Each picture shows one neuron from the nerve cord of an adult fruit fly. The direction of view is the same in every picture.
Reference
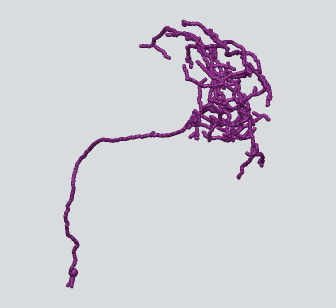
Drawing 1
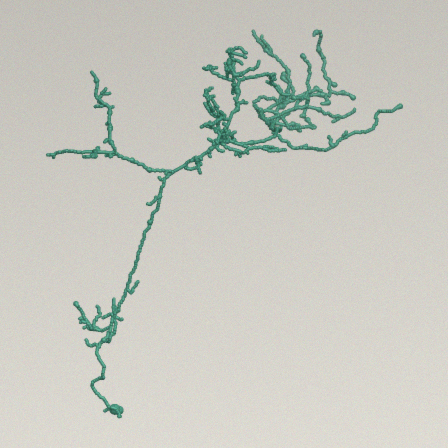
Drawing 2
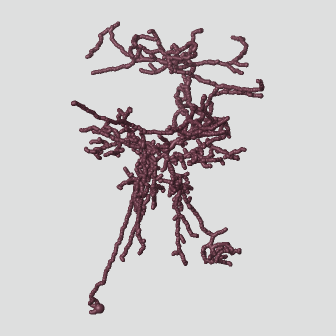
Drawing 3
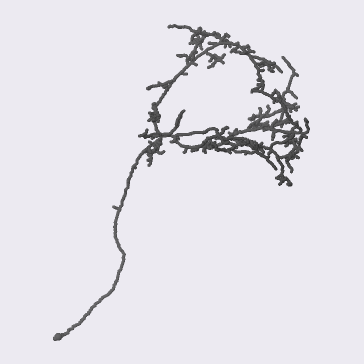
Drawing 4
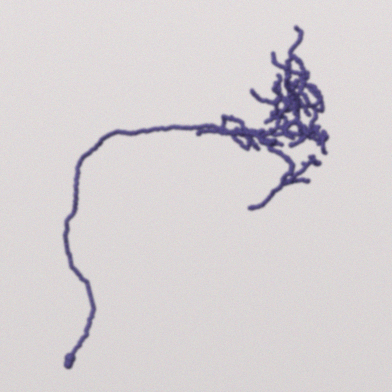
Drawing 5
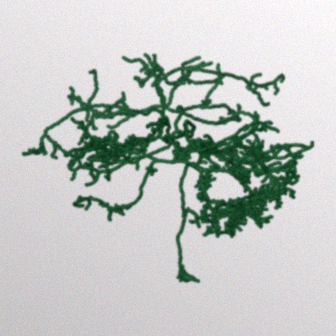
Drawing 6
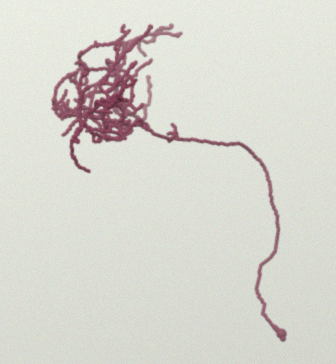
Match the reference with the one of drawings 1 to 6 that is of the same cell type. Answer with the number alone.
6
